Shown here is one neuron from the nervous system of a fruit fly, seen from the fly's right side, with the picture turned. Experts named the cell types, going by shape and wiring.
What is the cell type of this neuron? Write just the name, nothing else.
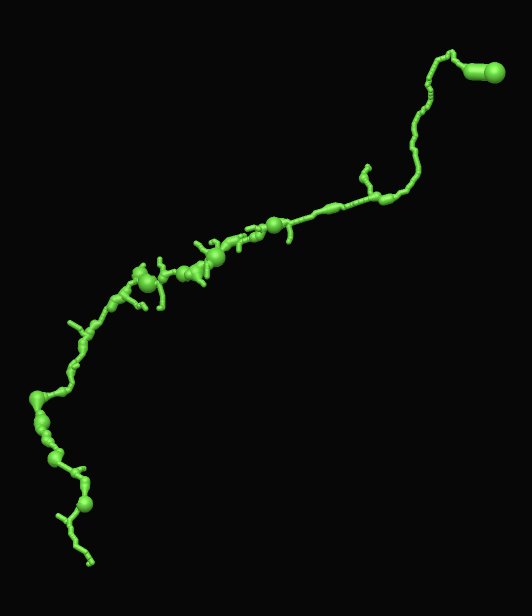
Dm3b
